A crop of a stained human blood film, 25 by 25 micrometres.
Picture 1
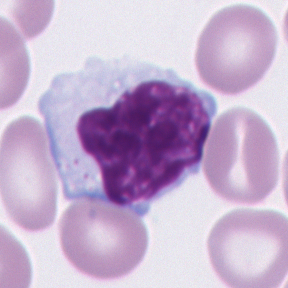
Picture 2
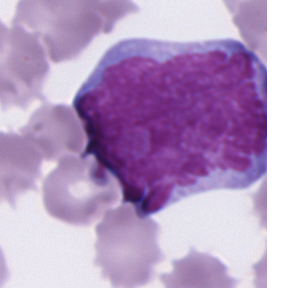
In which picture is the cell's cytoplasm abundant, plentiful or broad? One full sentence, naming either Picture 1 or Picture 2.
Abundant cytoplasm surrounds the nucleus in picture 1.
